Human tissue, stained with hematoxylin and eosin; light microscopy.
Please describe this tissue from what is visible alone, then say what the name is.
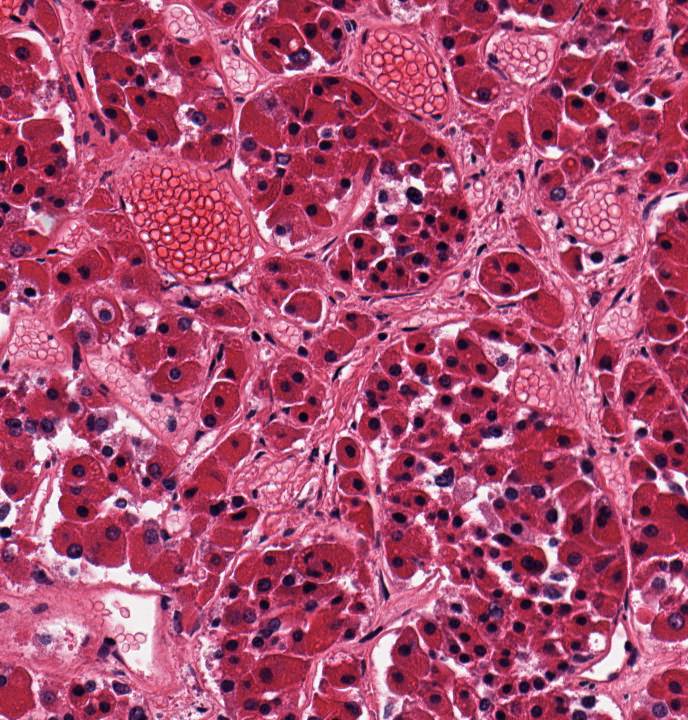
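Arrangement: across the whole field the cells sit in rounded nests divided by thin fibrous septa. Cells: large and polygonal, with abundant deep red granular cytoplasm. Septa: pale pink fibrous tissue holding slender spindle-shaped nuclei. Lower left corner: a broader band of pale pink fibrous tissue, carrying a small vessel with a few red blood cells. This tissue is pituitary.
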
